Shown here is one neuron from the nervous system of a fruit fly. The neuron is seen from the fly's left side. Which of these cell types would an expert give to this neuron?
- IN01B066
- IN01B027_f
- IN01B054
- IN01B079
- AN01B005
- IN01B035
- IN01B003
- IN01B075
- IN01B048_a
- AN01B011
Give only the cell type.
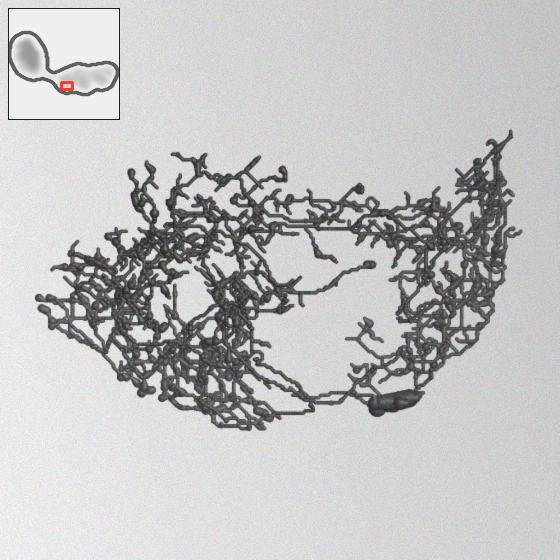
IN01B003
